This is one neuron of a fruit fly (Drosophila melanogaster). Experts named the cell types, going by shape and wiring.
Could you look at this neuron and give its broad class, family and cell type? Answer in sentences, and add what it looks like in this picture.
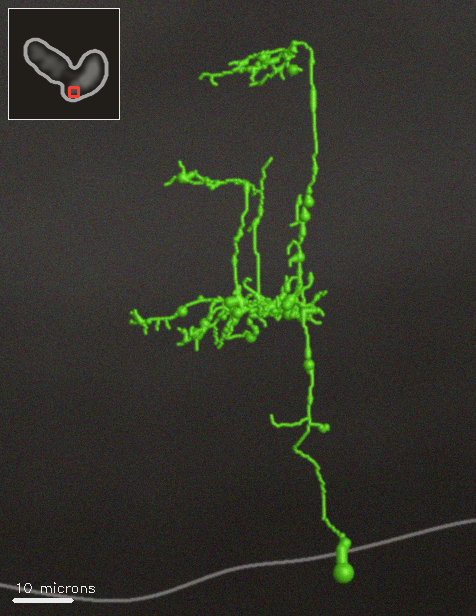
This is an optic-lobe intrinsic neuron. Its family is Mi. The cell type is Mi10. It lies in the brain. From top to bottom in the picture it spans about 95 microns. Dozens of branch ends can be seen.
